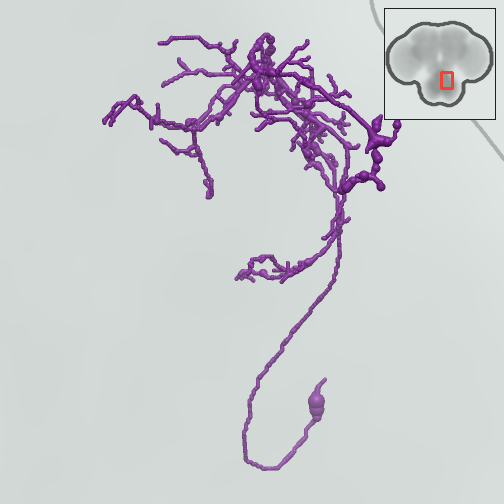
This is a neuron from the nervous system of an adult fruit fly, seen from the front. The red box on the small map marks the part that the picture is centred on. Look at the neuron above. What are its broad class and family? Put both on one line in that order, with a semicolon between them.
nerve-cord intrinsic neuron; hemilineage 03B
